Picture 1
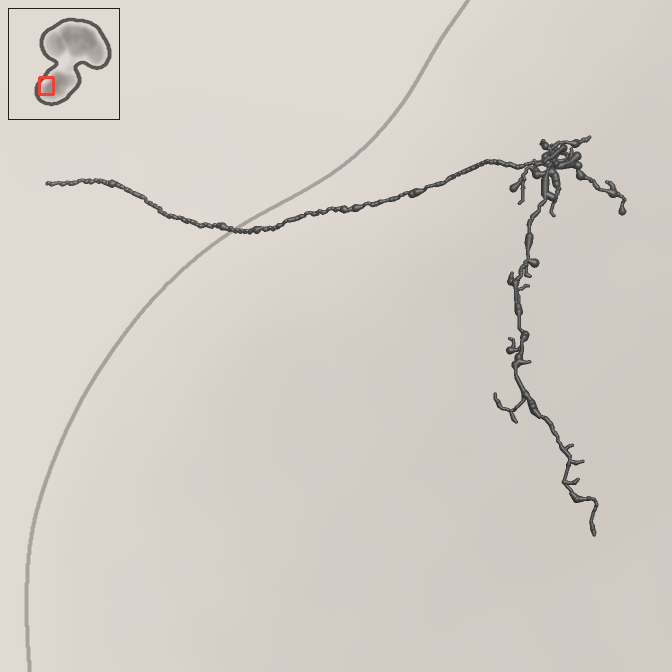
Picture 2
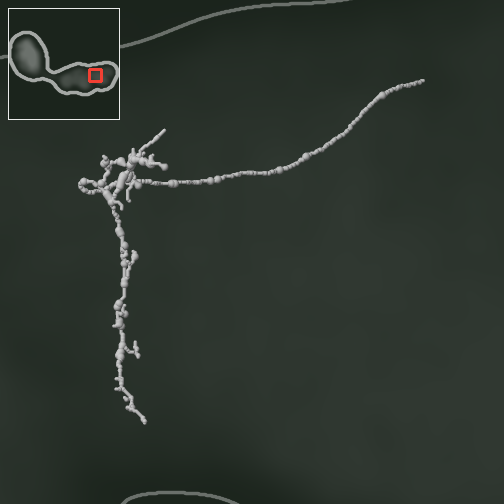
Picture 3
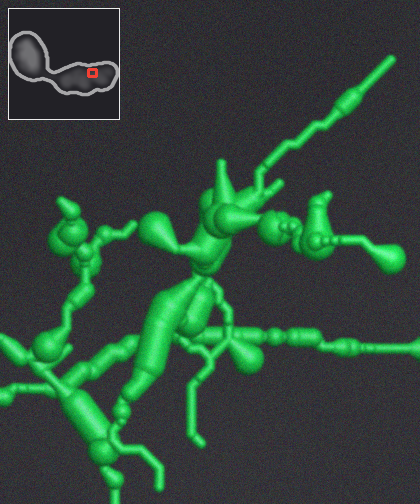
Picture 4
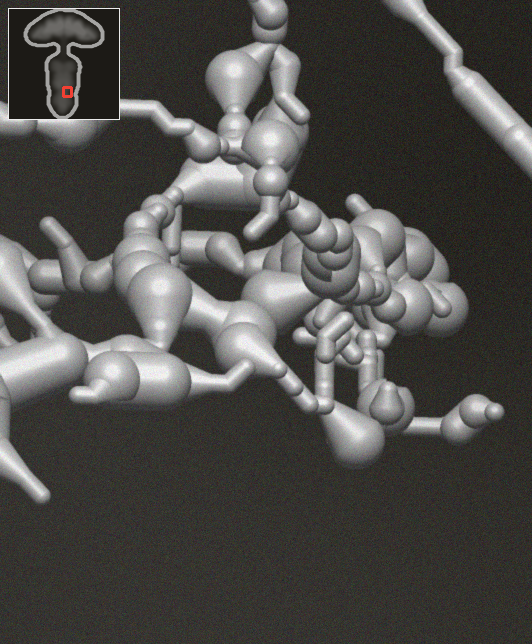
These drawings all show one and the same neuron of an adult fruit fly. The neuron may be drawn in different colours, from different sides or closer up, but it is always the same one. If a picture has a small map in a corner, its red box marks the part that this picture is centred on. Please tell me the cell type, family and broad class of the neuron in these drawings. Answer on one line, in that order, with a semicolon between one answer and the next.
SNta03; class mechanosensory tactile; sensory neuron entering the nerve cord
